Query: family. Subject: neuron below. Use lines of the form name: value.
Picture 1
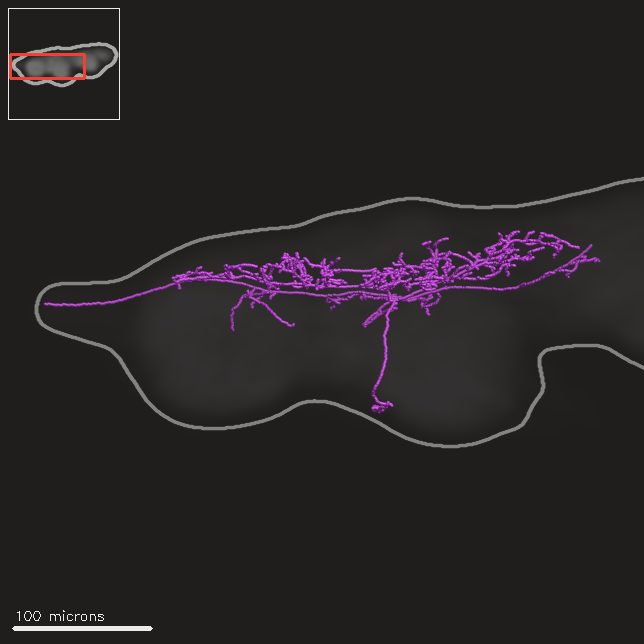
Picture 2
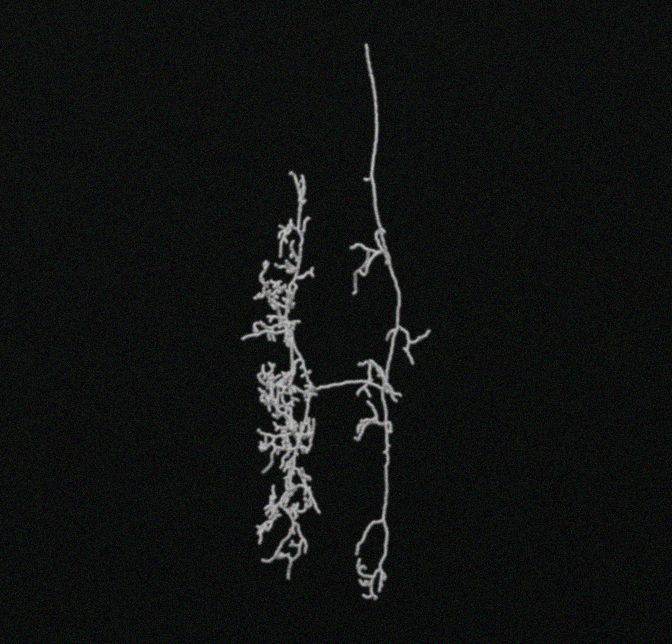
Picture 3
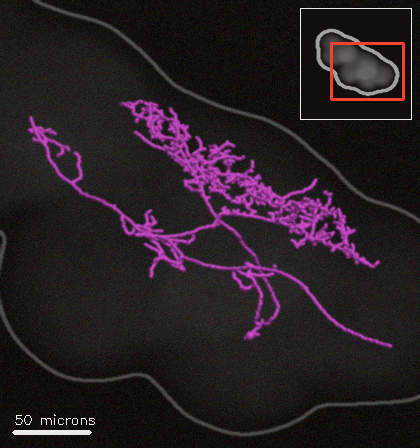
family: hemilineage 07B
